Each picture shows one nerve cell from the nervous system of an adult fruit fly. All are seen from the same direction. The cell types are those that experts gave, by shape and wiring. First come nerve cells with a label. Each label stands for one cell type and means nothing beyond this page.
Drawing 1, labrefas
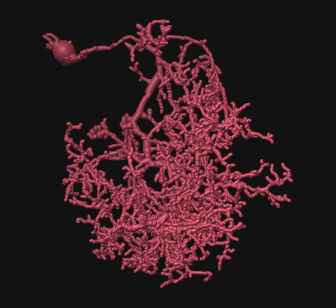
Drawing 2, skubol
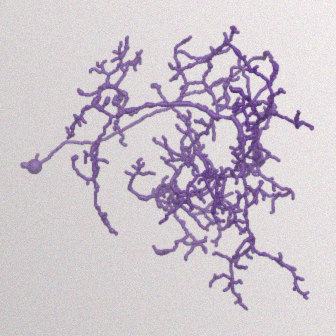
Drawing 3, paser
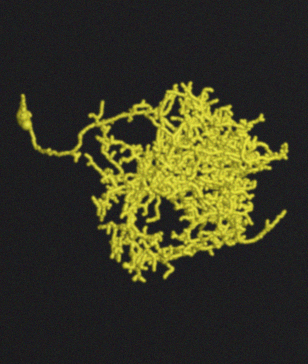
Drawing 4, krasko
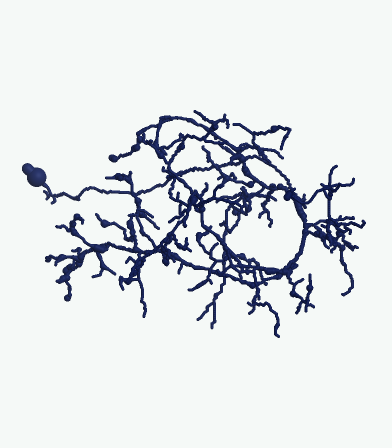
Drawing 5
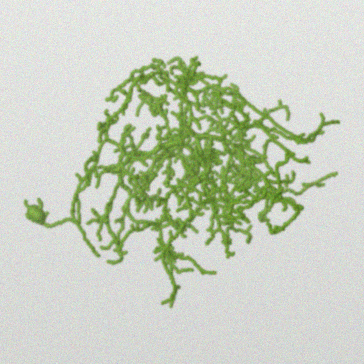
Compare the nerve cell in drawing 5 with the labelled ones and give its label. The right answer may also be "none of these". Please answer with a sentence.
It belongs to none of these.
